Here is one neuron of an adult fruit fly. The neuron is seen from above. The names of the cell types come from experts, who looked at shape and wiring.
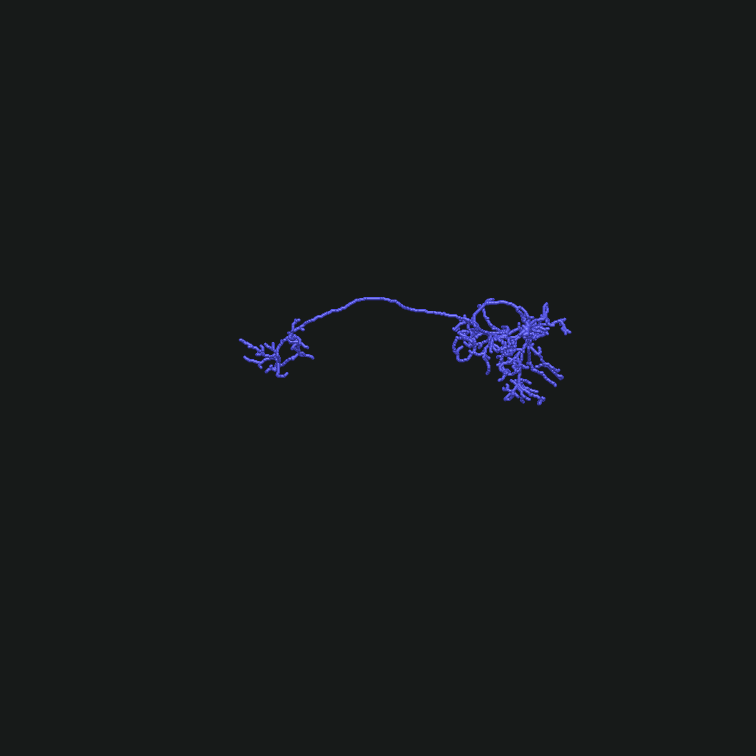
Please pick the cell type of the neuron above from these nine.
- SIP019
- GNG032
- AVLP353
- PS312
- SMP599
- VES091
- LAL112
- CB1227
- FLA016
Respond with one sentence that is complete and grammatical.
This neuron falls under the cell type SIP019.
